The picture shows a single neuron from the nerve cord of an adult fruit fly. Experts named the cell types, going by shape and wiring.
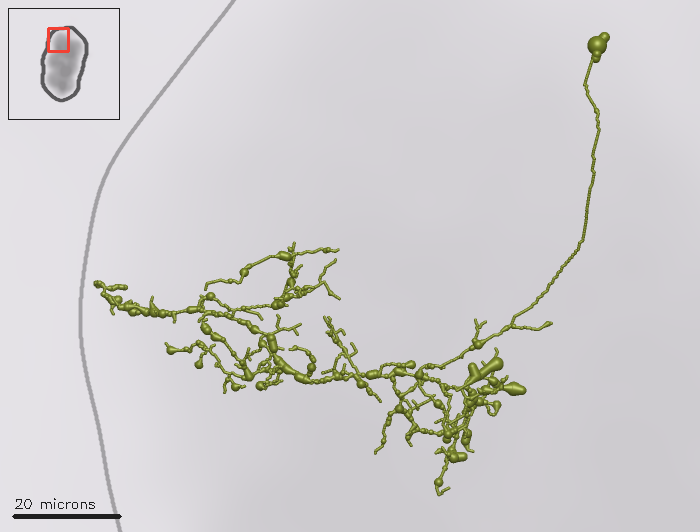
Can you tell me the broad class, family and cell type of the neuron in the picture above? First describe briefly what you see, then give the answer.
From left to right in the picture it spans about 95 microns. The picture shows dozens of branch ends. This is a nerve-cord intrinsic neuron. Its family is hemilineage 09A. It is of cell type IN09A074.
